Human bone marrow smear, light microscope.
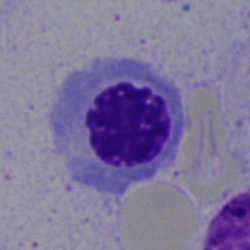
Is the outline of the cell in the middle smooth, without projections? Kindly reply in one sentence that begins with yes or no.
No, ragged or frayed parts, projections, blebs or tags interrupt the cell's outline.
